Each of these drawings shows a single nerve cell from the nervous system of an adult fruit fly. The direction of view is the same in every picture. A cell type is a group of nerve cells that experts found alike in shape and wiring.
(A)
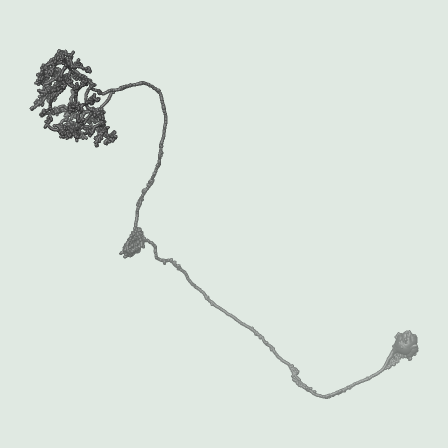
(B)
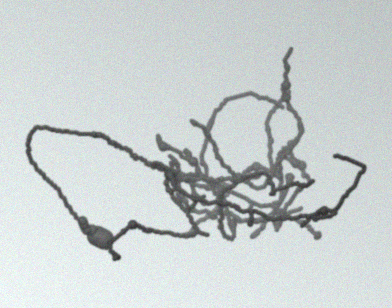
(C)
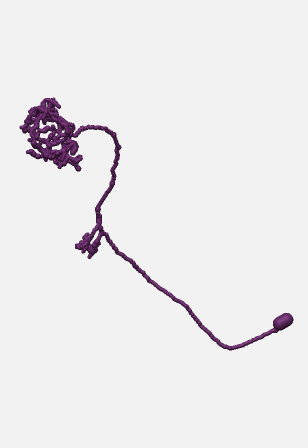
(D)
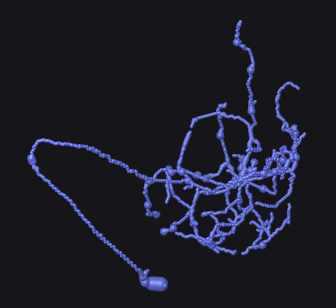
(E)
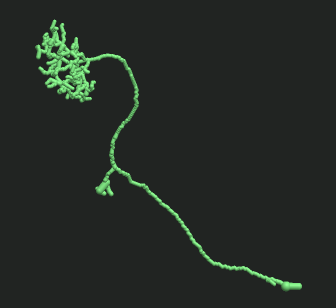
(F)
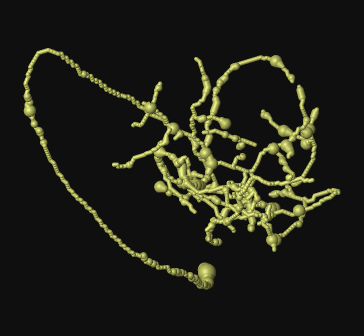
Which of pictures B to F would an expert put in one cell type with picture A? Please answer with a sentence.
Picture C and picture E are of the same cell type.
